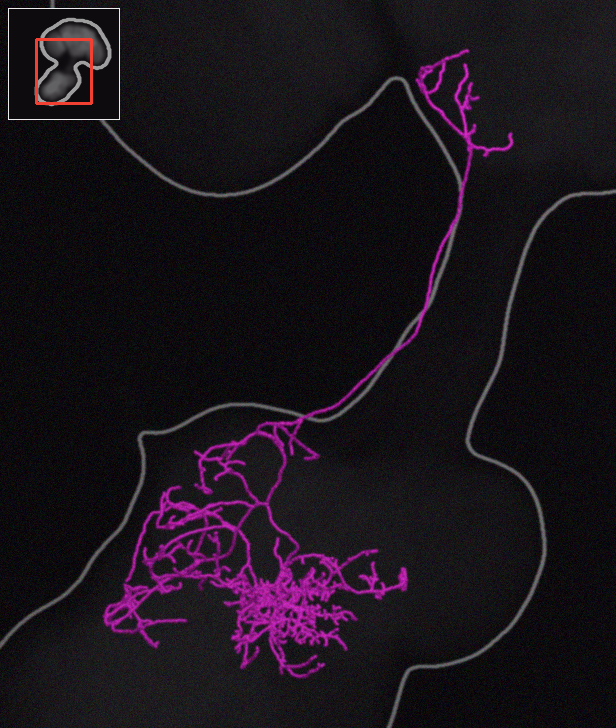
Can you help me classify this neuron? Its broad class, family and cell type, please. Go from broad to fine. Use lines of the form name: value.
broad class: ascending neuron
family: hemilineage 18B
cell type: AN18B004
